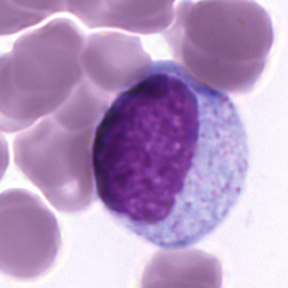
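Promyelocyte in a stained smear of human peripheral blood. The cell is roughly round in outline, with its nucleus lying off-centre toward the left side. Fine pink-red granules are scattered through the pale blue-grey cytoplasm.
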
